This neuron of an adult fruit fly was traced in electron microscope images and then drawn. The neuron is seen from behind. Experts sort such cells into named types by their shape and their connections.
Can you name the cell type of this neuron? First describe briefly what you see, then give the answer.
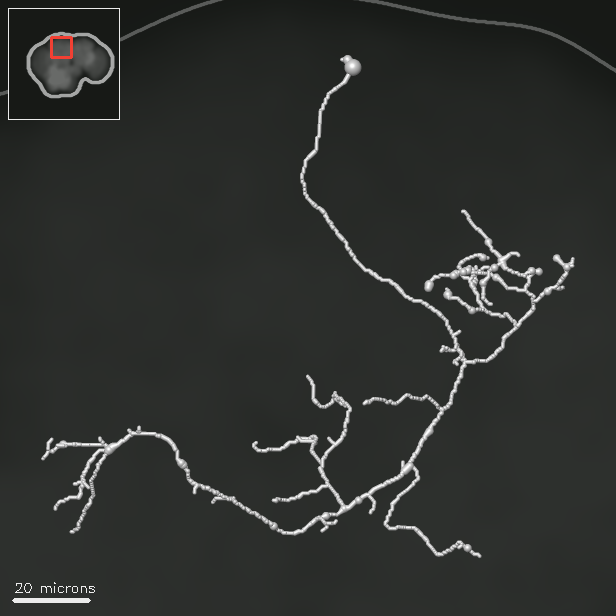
The cell body is at the top of the picture. By the scale bar it is about 140 microns wide in this view. Dozens of branch ends can be seen. Its broad class is central-brain intrinsic neuron. It is of cell type SMP428_a.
